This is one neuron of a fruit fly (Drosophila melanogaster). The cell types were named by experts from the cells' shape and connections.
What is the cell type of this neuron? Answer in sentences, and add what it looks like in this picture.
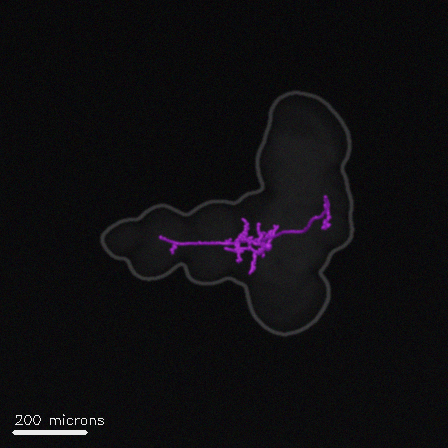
It is of cell type AN09B040. It is an ascending neuron. The cell body can be seen in the middle of the picture. From left to right in the picture it spans about 500 microns.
